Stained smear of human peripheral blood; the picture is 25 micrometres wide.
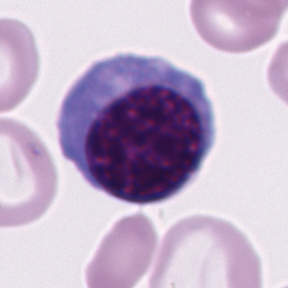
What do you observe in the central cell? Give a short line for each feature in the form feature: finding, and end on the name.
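Nucleus: round, with no indentation or lobes
Chromatin: dark purple, coarsely clumped
Cytoplasmic granules: none distinct
Cytoplasmic vacuoles: none
Name: normoblast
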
